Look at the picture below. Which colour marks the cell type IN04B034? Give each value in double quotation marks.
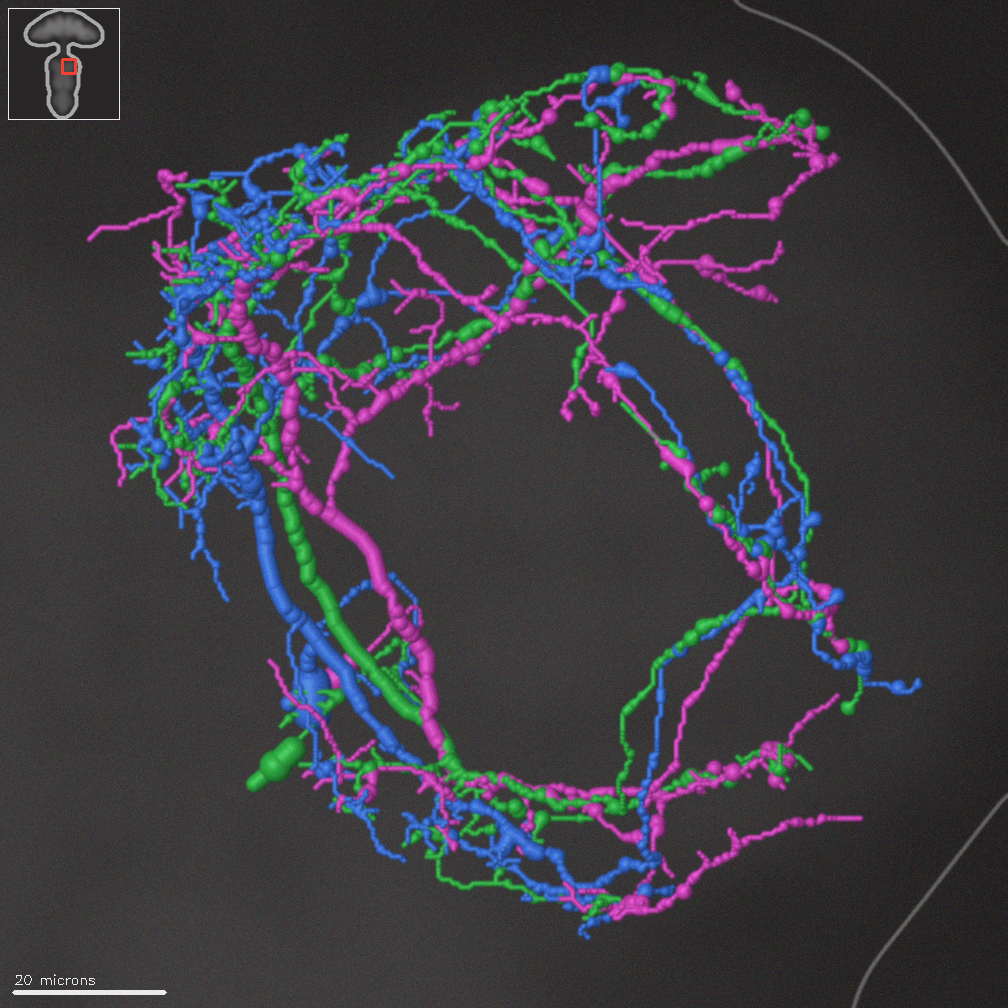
"blue"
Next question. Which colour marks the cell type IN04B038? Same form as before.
"green"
